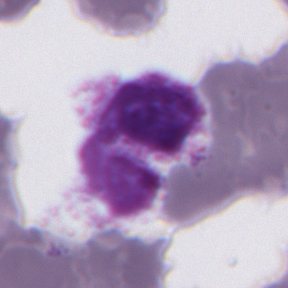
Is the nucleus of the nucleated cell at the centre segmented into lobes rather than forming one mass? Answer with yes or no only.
Yes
